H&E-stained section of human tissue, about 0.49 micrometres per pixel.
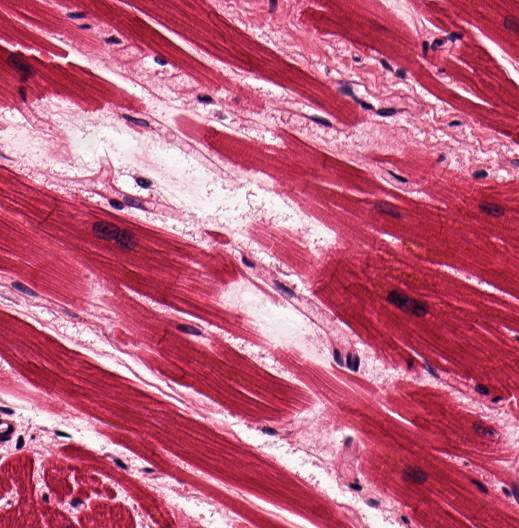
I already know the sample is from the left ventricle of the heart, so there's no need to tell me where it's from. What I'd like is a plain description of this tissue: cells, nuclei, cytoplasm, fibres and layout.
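Muscle fibres branch, joining neighbouring fibres. Nuclei central within the fibres. Cytoplasm deep pink-red. Small dark elongated nuclei in the spaces between fibres.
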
